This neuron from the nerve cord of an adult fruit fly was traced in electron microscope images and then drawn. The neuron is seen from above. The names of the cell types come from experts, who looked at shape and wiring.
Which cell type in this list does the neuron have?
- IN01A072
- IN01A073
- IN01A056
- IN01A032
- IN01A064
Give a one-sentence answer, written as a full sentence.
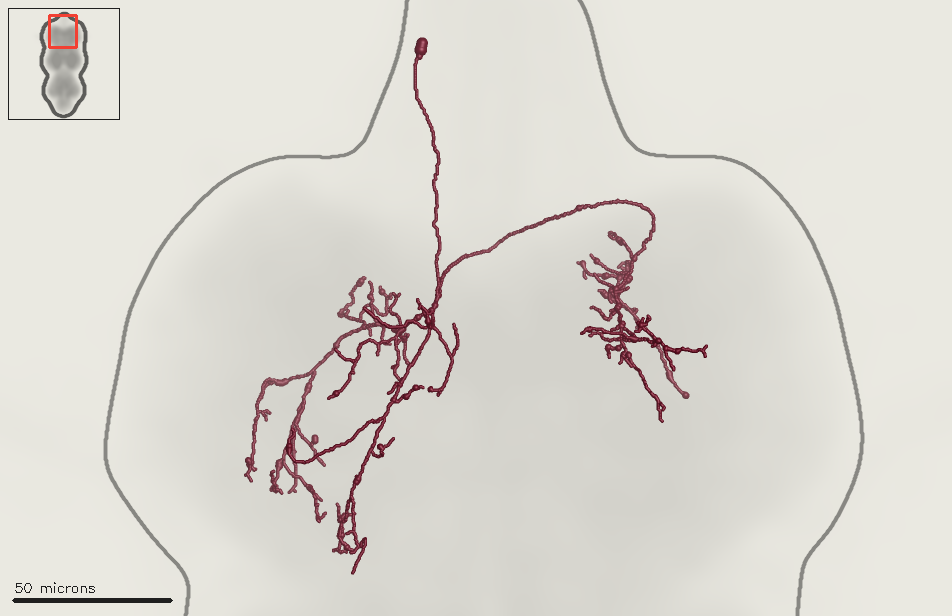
As its cell type, this neuron has IN01A072.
